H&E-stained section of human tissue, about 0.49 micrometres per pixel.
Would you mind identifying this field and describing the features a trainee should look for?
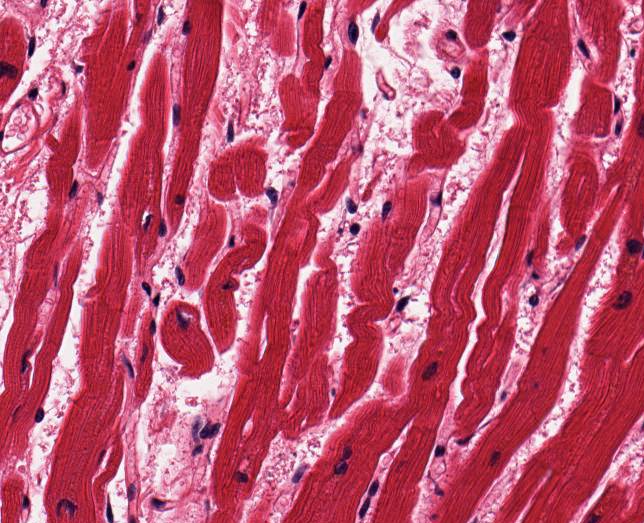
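Myocardium fills most of this field. Item one, branching: some fibres branch and join their neighbours.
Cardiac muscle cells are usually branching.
Item two, nuclei: they are oval and lie centrally in the fibres.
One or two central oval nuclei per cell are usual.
Item three, staining: the cytoplasm is deep red.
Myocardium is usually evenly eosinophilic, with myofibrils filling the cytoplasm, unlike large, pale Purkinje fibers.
Item four, orientation: most fibres run in parallel, slanting from lower left to upper right.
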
